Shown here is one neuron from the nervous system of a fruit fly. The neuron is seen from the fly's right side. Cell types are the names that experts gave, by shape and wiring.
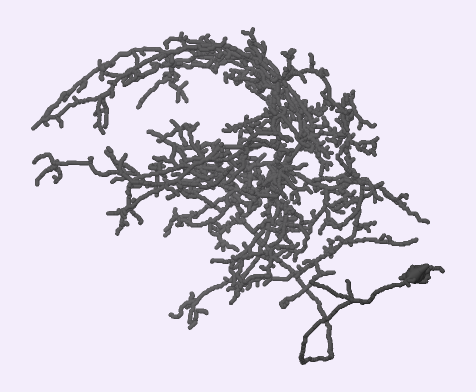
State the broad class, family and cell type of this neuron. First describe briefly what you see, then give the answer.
The picture shows more than a hundred branch ends. As drawn here it is about as wide as it is tall. This is a nerve-cord intrinsic neuron. Its family is hemilineage 01A. The cell type is IN01A015.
